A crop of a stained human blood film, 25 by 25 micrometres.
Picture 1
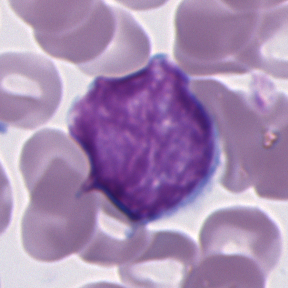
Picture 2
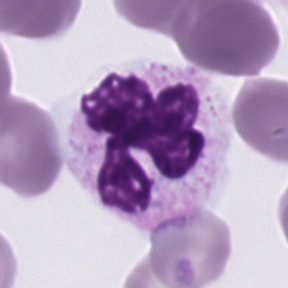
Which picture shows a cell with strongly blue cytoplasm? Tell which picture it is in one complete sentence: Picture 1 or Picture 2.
Strongly blue cytoplasm belongs to the cell in picture 1.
